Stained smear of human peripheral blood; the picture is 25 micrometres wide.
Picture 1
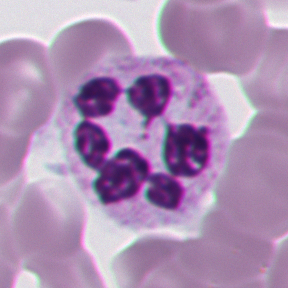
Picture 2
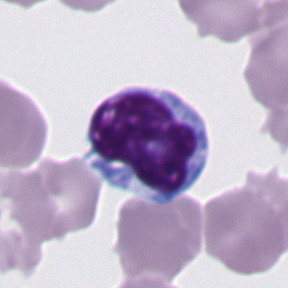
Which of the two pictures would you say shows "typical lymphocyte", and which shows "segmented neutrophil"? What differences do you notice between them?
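Of the two cells, the one in picture 1 is a segmented neutrophil and the one in picture 2 a typical lymphocyte. The nuclear lobes of the segmented neutrophil are arranged in a ring around a pale central area of cytoplasm, whereas the nucleus of the typical lymphocyte fills most of the cell.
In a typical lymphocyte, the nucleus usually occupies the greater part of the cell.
The segmented neutrophil has abundant pale pinkish-lilac cytoplasm sprinkled with fine, small lilac granules and free of vacuoles.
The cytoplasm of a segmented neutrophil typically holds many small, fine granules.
The cytoplasm of the typical lymphocyte is pale blue and shows no distinct granules.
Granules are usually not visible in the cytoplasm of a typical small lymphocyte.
In both cells the chromatin is dark purple and coarsely clumped, dense as well in the lobes of the segmented neutrophil, and neither nucleus shows a nucleolus.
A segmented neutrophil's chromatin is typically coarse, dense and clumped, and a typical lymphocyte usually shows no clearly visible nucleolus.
The typical lymphocyte is roughly round and about 10 micrometres across.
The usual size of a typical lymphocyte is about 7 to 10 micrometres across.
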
